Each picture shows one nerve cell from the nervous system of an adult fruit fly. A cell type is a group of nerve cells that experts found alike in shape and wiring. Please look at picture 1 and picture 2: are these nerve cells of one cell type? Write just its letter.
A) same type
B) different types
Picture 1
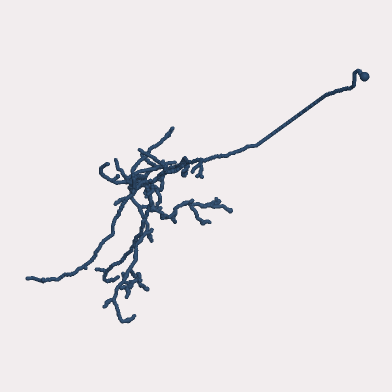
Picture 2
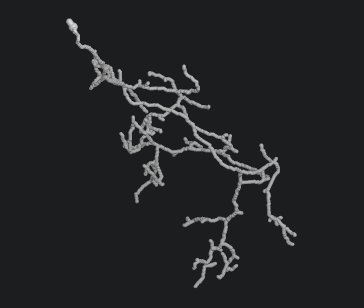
A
